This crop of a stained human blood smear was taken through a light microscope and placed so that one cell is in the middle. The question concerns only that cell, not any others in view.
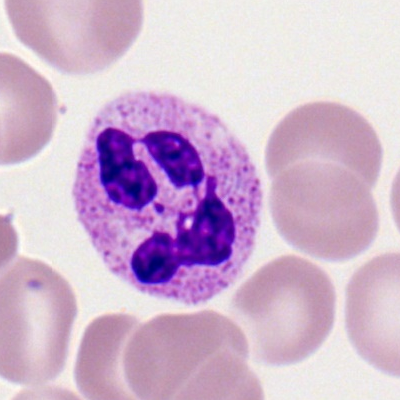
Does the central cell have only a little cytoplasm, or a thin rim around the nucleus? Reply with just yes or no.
No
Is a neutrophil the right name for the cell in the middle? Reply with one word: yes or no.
yes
